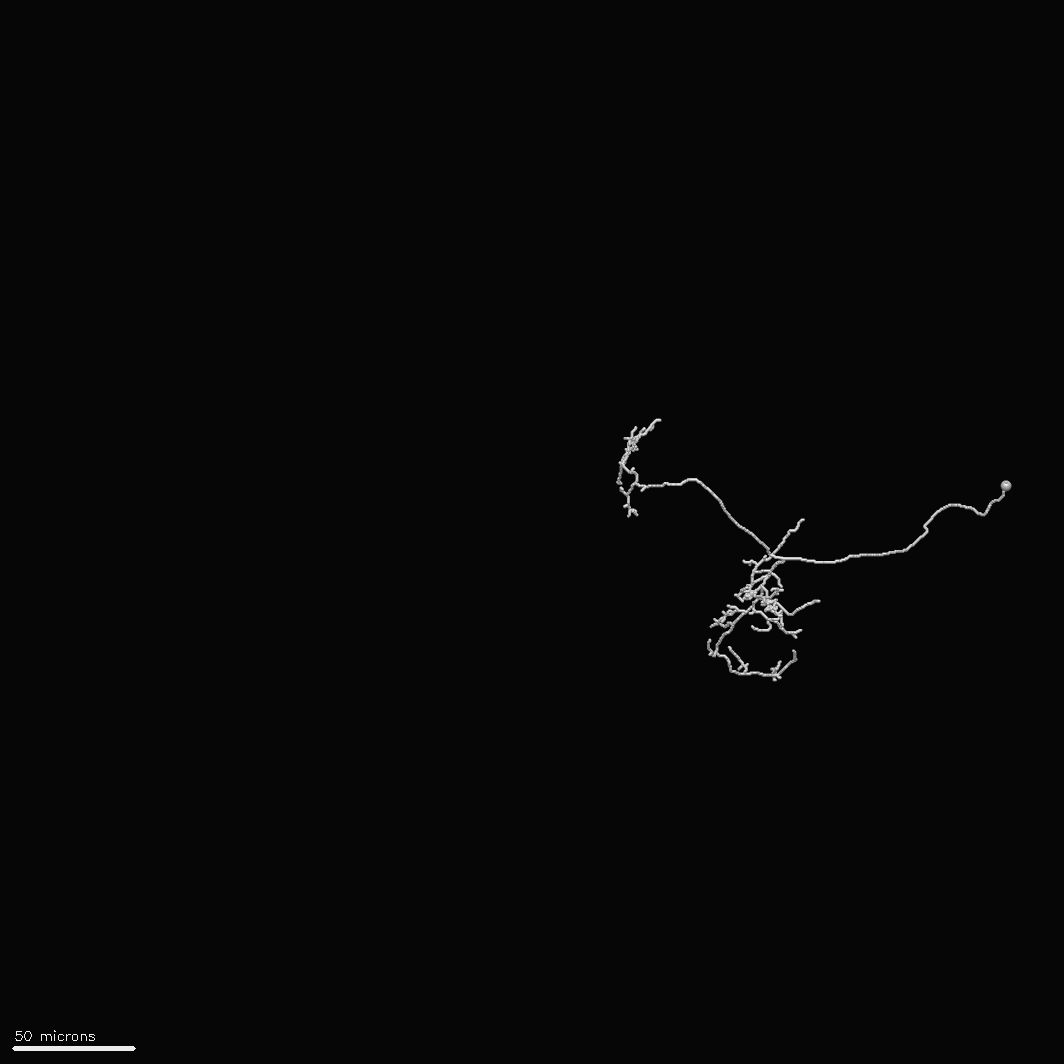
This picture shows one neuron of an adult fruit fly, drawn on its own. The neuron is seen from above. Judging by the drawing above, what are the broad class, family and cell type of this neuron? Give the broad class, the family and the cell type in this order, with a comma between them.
central-brain intrinsic neuron, hemilineage SIPa1_ventral, CL018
